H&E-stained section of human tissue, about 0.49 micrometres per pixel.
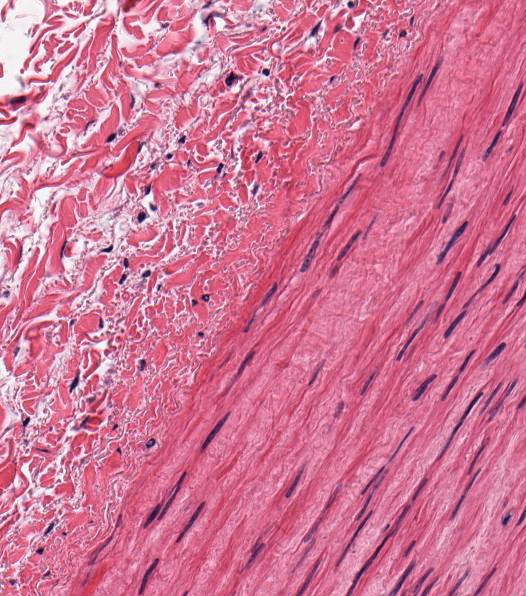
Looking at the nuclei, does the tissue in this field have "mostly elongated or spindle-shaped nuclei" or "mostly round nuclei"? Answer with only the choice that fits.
Mostly elongated or spindle-shaped nuclei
